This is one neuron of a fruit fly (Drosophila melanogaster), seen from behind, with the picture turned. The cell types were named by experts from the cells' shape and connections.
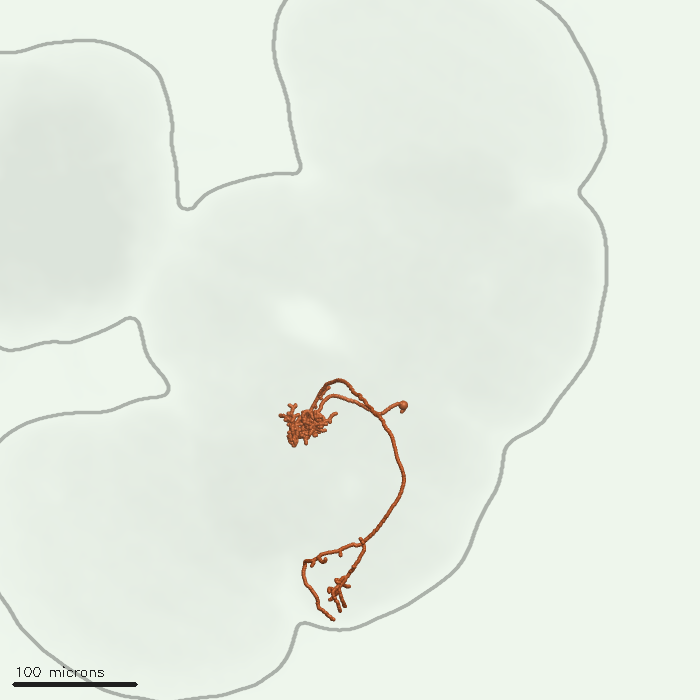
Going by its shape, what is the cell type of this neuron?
M_adPNm8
